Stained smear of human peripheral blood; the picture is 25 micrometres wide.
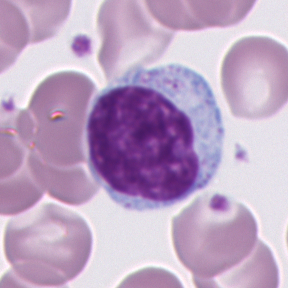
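Large granular lymphocyte in the middle of this stained blood smear, about 13 micrometres across. Its nucleus is one oval mass with no lobes, sitting toward the lower left and taking up about 60% of the cell's area. The chromatin is coarse, clumped into dark patches. Around it the cytoplasm is pale blue, with a few fine reddish-purple granules scattered through it.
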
